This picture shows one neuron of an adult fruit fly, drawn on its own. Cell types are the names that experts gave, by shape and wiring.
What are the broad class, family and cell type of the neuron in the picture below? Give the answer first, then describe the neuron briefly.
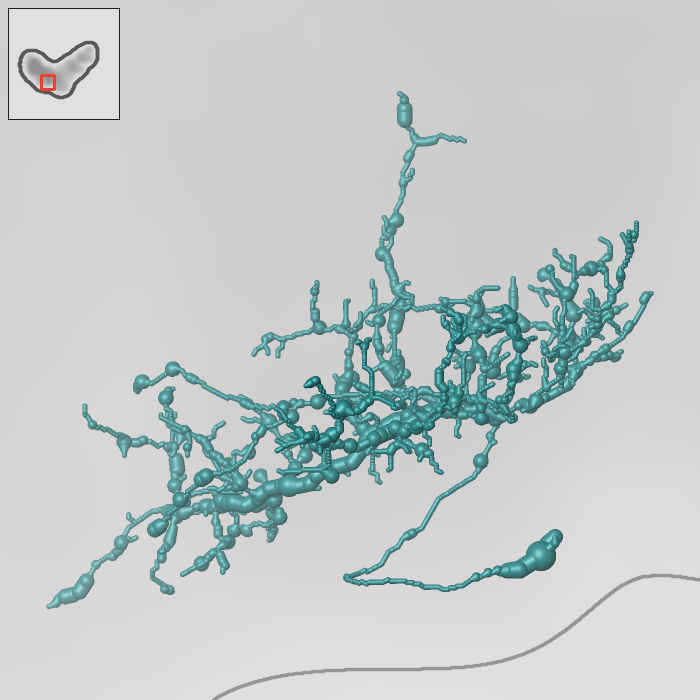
Its broad class is central-brain intrinsic neuron. Its family is hemilineage WEDa1. It is of cell type CB1948. The cell body can be seen at the lower right of the picture. As drawn here it is about as wide as it is tall.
